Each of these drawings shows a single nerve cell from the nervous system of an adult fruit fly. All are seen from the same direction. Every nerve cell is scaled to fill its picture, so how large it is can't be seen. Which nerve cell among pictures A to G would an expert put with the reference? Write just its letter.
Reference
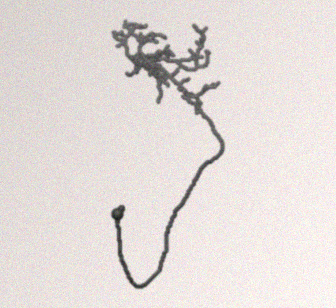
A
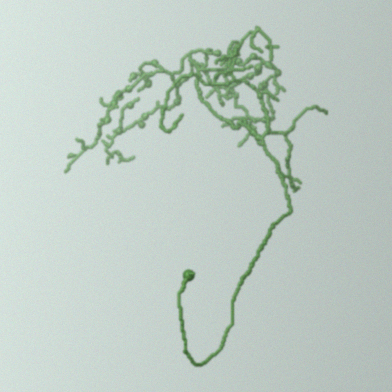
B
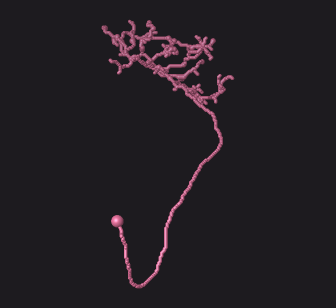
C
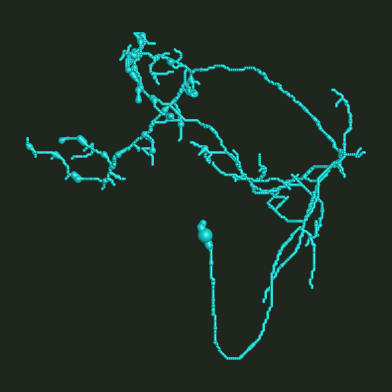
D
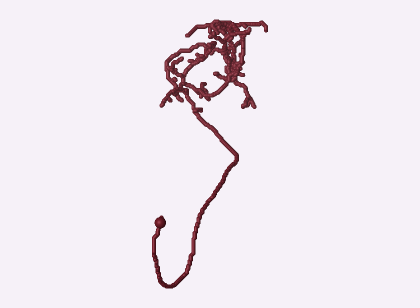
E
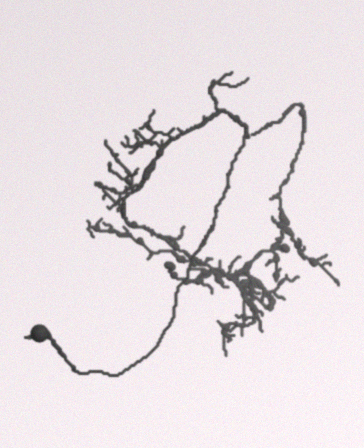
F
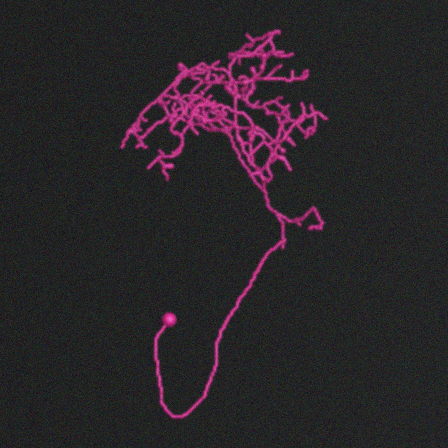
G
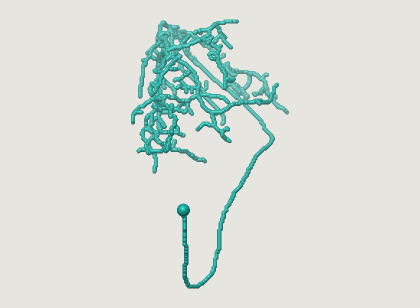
B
